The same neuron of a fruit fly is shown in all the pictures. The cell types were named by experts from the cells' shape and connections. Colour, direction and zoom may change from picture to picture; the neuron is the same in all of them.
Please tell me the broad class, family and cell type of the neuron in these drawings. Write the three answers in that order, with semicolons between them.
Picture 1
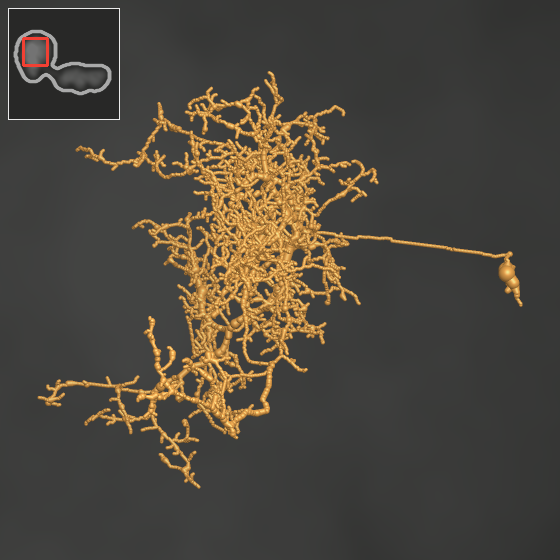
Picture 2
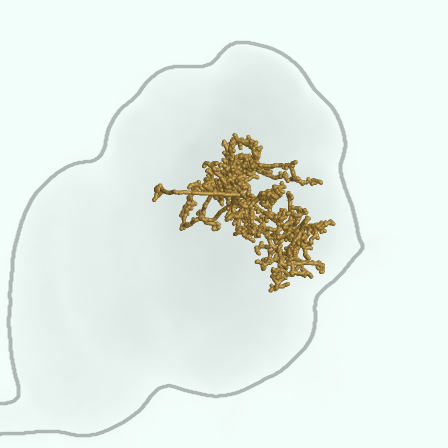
central-brain intrinsic neuron; hemilineage VLPl&p2_posterior; PVLP122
